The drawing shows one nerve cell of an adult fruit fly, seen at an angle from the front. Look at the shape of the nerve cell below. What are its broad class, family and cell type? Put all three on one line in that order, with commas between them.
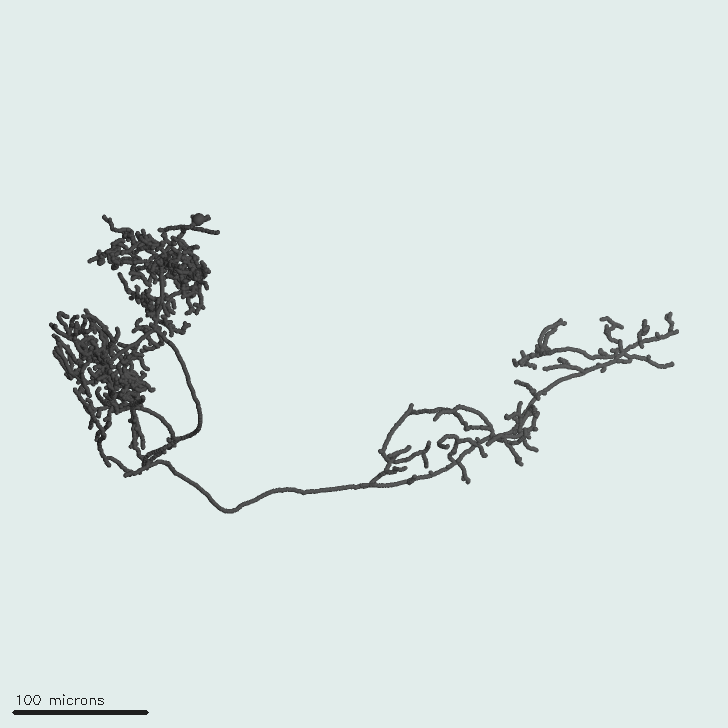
descending neuron, hemilineage PSp3, DNpe022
